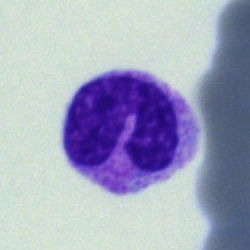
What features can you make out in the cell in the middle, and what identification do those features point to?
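The chromatin is dark purple and coarsely clumped. Pale pinkish-lilac cytoplasm, widest at the bottom and right side of the cell, holds fine, faint lilac granules scattered throughout. The cell is a band neutrophil.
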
